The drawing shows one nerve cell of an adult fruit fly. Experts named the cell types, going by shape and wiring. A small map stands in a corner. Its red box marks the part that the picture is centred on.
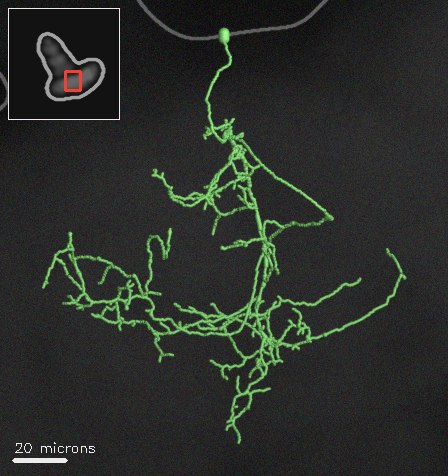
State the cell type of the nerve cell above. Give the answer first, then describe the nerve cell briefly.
Its cell type is CB4038. It is a central-brain intrinsic neuron. The cell body is at the top of the picture. By the scale bar it is about 160 microns tall in this view. The picture shows dozens of branch ends.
